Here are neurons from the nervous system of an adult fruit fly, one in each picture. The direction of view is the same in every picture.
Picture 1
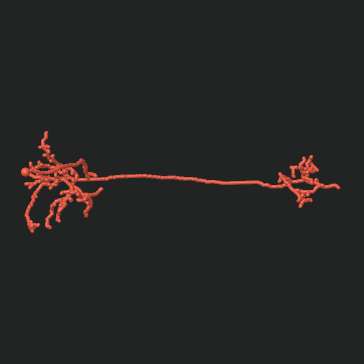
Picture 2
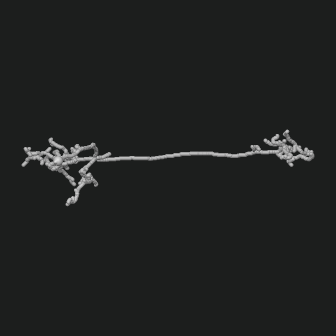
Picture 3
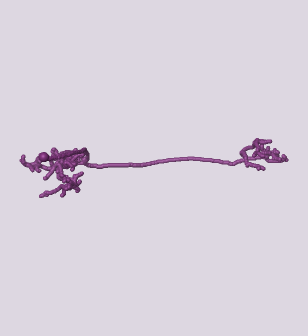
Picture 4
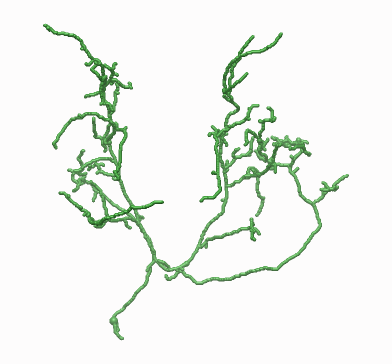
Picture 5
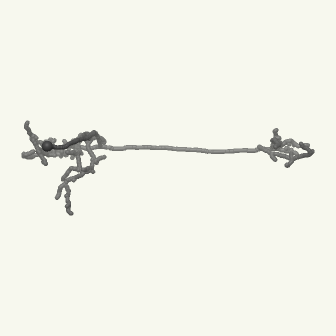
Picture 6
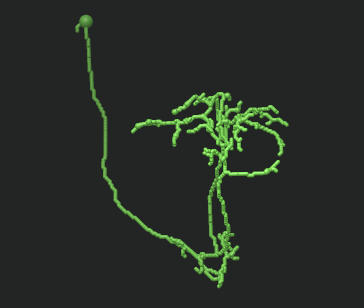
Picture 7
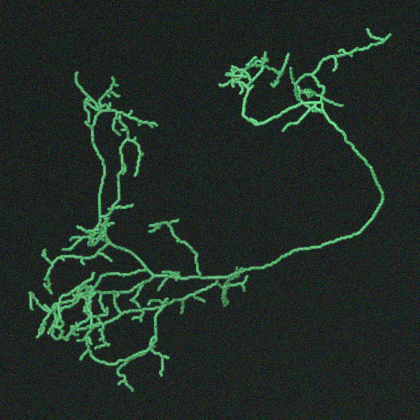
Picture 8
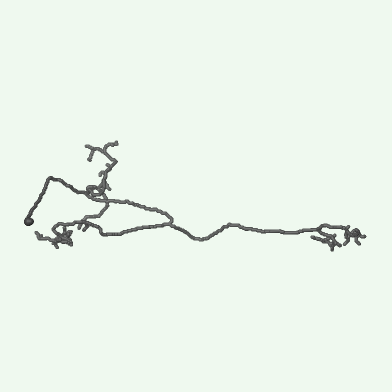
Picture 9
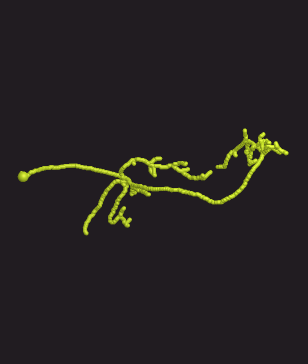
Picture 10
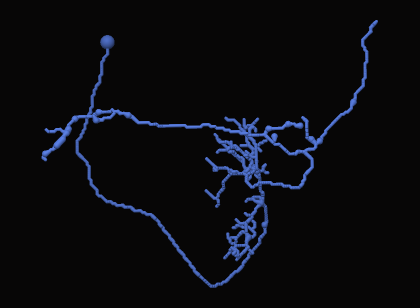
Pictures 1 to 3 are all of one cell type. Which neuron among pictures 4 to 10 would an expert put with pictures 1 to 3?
Picture 5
